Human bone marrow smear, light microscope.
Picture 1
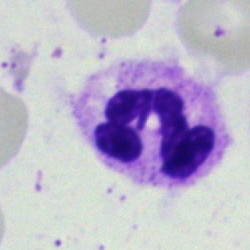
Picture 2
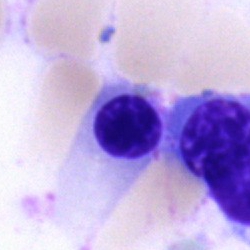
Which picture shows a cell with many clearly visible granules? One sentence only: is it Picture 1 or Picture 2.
Picture 1 has the cell with many visible granules in its cytoplasm.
